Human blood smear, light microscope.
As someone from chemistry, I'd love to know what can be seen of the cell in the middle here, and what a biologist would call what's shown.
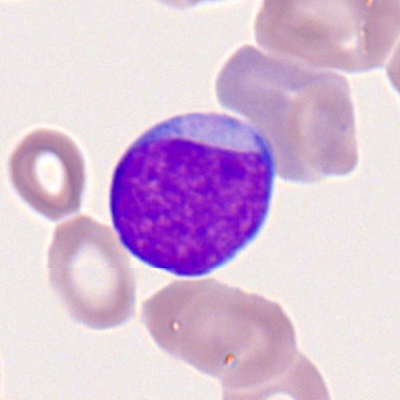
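The cell has a round, smooth outline. Its cytoplasm is scant and pale blue, forming a thin rim that is widest at the top of the cell, and no granules are seen in it. The cell is a myeloblast.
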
